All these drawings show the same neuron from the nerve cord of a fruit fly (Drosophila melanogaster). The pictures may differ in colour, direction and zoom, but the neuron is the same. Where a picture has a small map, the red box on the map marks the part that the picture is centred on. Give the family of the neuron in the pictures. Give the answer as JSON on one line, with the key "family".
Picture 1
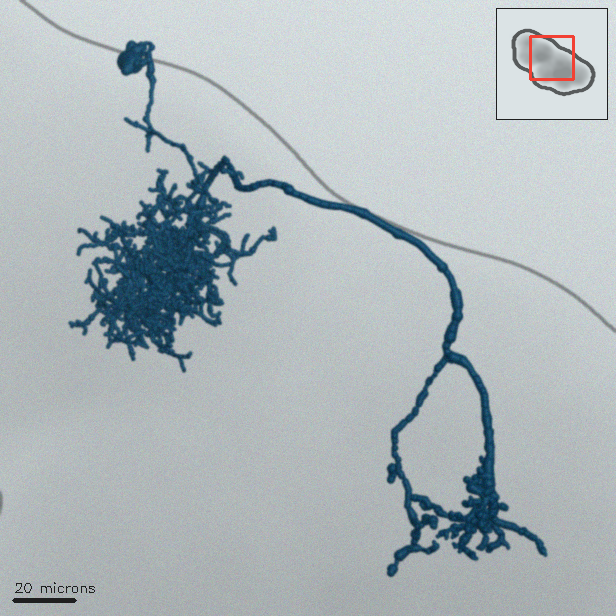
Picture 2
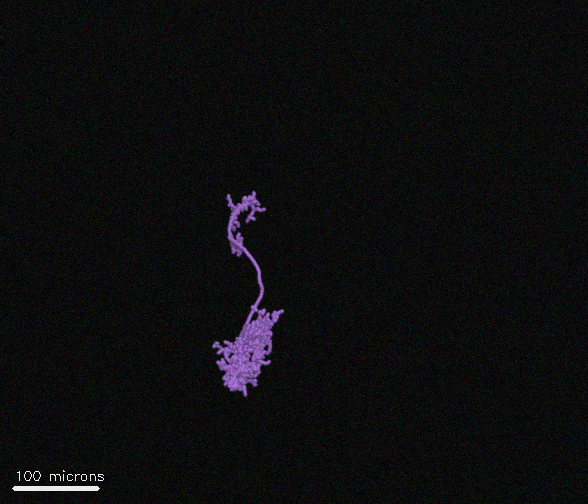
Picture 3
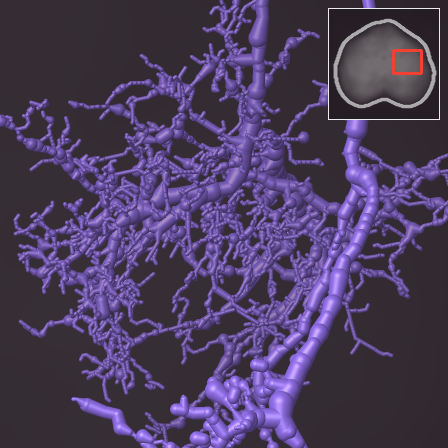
{"family": "hemilineage 19A"}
